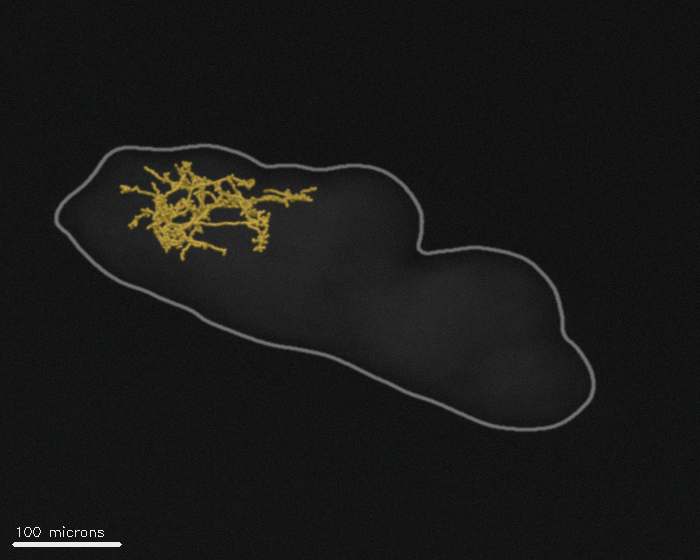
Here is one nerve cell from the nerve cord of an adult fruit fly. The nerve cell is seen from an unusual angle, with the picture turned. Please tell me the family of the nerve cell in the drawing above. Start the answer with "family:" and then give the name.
family: hemilineage 10B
